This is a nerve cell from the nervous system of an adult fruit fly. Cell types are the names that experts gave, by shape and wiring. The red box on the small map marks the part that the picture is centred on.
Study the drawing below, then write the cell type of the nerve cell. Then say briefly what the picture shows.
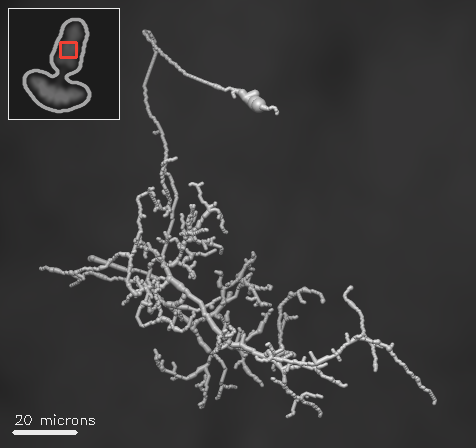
It is of cell type IN11B024_a. This is a nerve-cord intrinsic neuron. It is in the nerve cord and does not reach the brain. Its cell body lies at the top of the picture. Dozens of branch ends can be seen.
